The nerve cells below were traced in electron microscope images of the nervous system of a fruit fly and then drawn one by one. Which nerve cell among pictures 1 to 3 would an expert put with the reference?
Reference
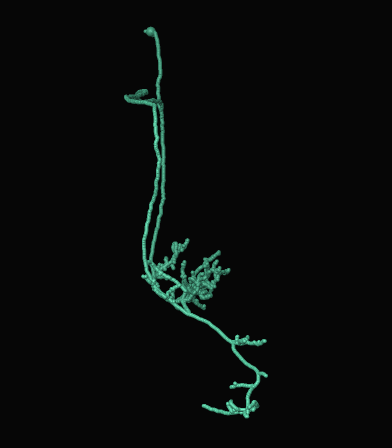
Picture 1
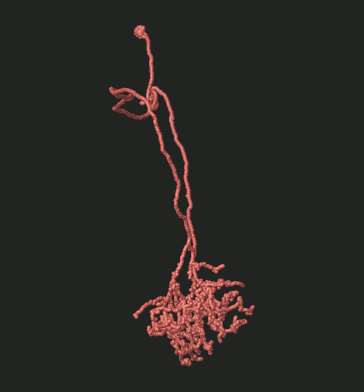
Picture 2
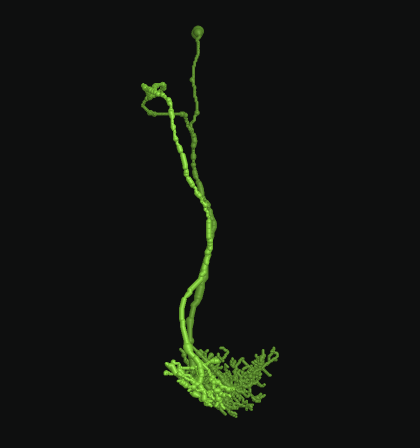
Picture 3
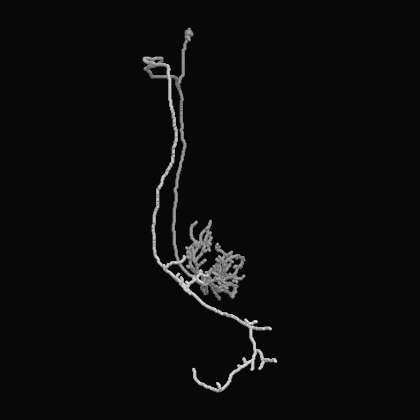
Picture 3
